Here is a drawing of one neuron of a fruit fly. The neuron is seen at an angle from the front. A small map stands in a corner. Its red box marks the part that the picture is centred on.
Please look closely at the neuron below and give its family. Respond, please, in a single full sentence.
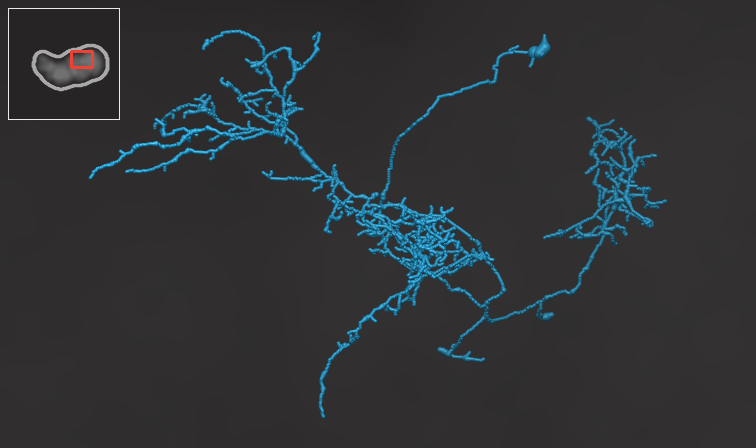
Family hemilineage SMPad3 includes the neuron shown here.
